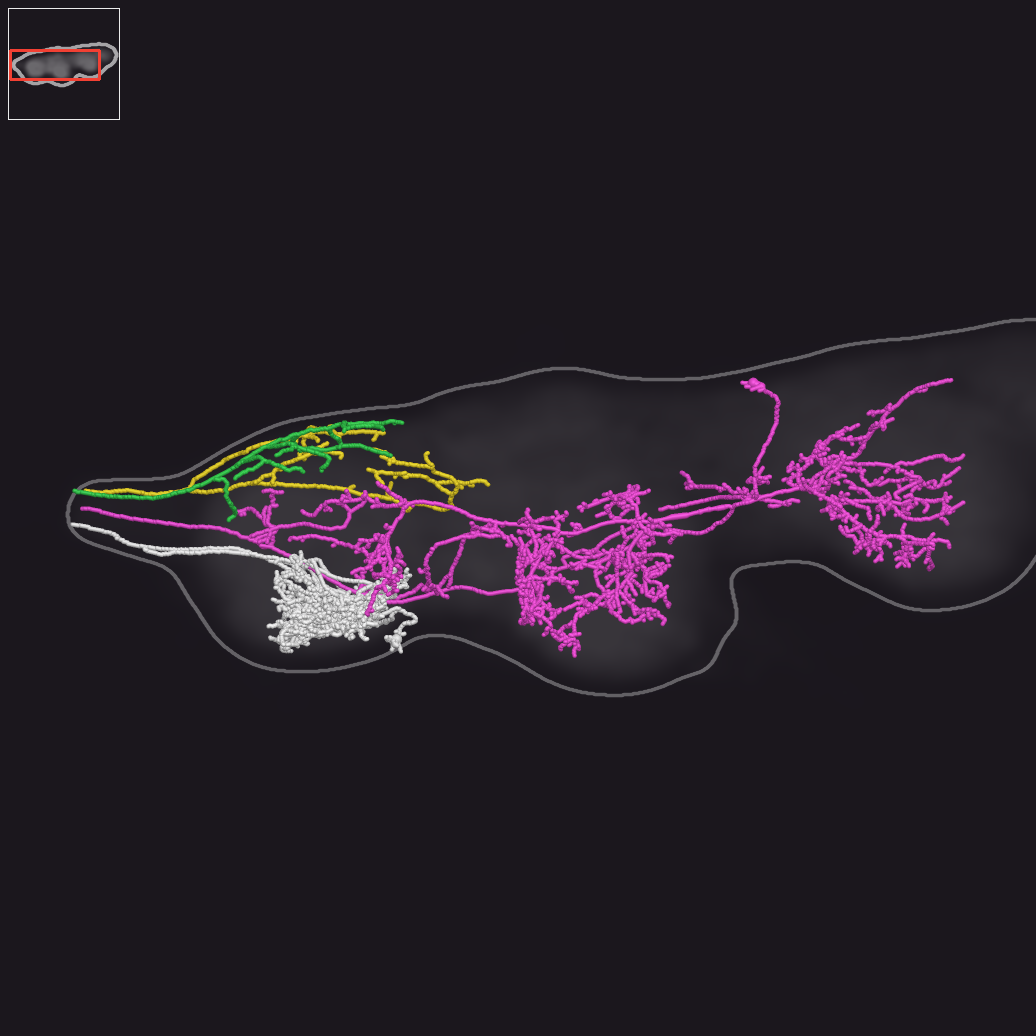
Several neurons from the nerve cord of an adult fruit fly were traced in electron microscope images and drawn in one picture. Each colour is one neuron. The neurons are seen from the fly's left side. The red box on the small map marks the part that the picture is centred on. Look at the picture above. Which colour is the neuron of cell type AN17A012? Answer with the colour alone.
magenta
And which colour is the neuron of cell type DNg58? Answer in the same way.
green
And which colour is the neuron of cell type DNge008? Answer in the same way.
yellow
